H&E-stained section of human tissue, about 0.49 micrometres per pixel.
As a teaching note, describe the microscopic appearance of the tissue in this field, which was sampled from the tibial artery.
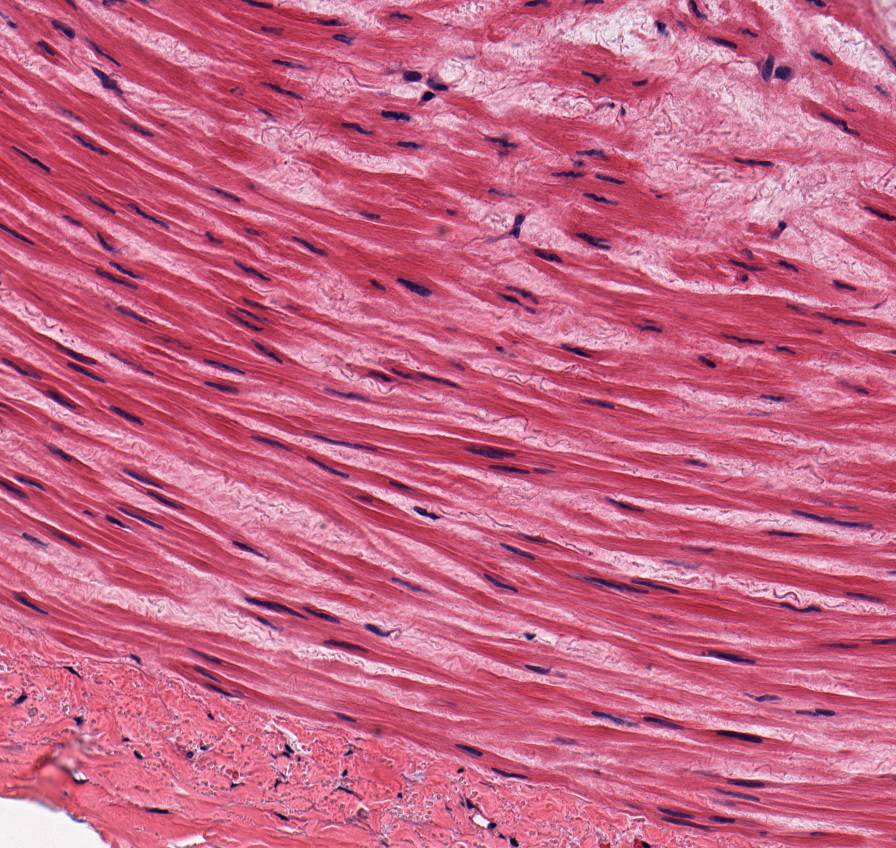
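Parallel smooth muscle bundles curve gently left to right through most of the field. Their dark, elongated, cigar-shaped nuclei lie lengthwise along the fibres. Notice the pale, wavy fibrillar strands between bundles. At the bottom-left edge, looser, paler fibrous connective tissue holds scattered small dark nuclei.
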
